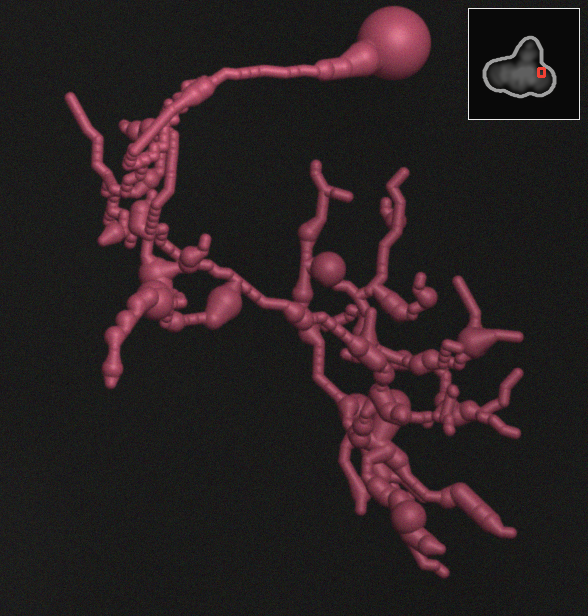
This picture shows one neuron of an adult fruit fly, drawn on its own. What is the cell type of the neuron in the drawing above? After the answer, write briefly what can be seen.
It is of cell type T4a. This is an optic-lobe intrinsic neuron. As drawn here it is about as wide as it is tall.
